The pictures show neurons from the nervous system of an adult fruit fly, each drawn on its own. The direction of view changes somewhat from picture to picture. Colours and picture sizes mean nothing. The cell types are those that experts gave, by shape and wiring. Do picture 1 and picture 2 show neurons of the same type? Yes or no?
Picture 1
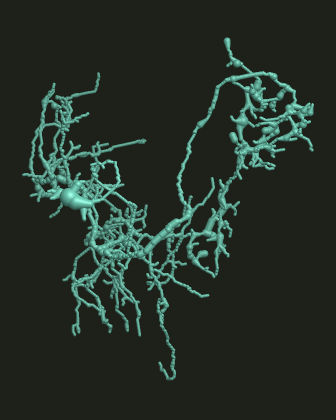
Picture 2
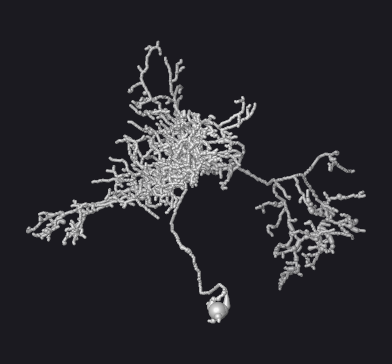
no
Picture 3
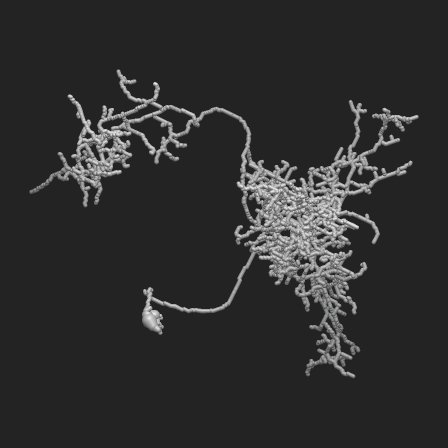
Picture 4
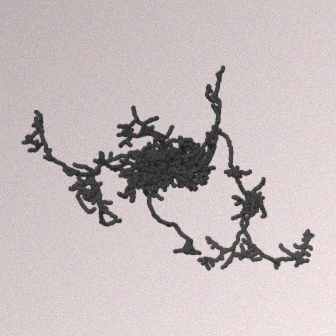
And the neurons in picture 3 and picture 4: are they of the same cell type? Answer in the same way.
no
